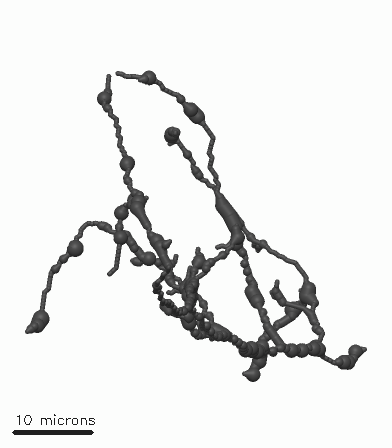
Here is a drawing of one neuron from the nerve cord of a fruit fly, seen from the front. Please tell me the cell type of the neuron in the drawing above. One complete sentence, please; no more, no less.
The cell type DNp23 is the type of this neuron.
